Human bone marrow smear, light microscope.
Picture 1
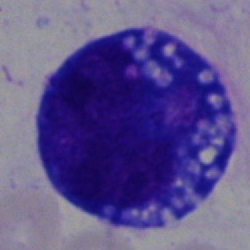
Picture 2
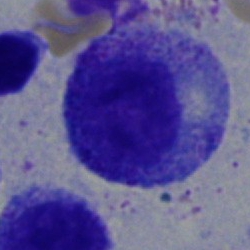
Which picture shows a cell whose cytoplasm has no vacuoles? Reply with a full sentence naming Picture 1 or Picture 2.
Picture 2 is the one where the cell's cytoplasm lacks vacuoles.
